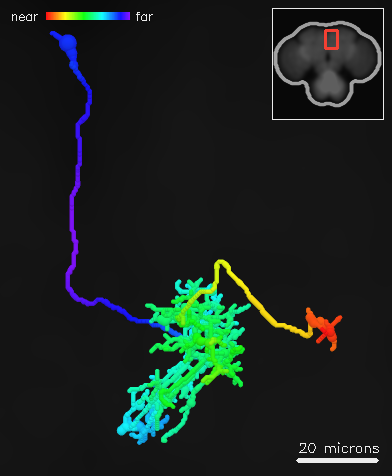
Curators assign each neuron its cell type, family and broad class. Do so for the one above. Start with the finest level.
FC2A; class CX; central-brain intrinsic neuron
